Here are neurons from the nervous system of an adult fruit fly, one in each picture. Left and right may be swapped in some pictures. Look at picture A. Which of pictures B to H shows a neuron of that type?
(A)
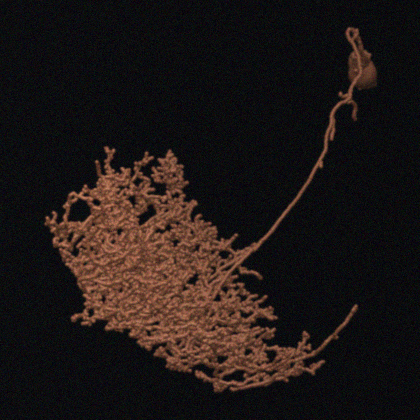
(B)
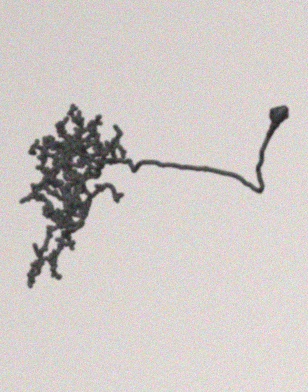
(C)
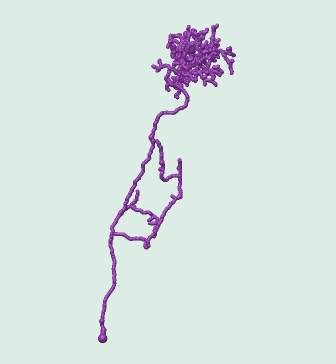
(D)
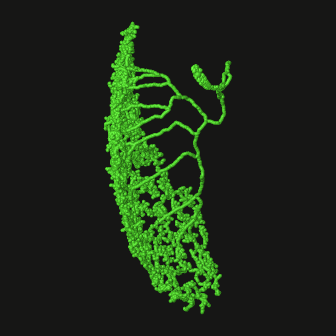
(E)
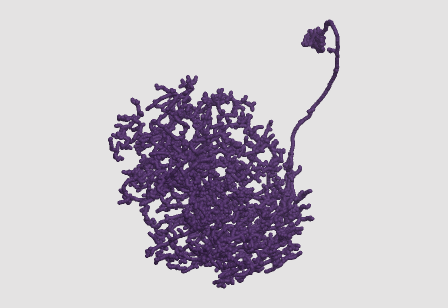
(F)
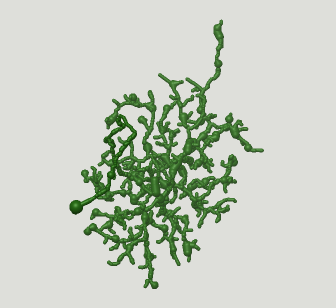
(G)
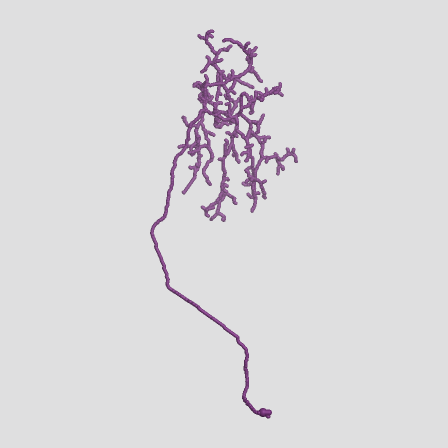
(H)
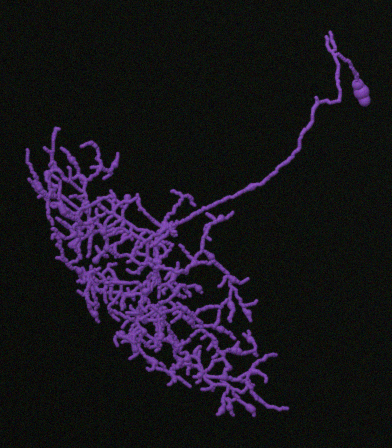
Picture E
